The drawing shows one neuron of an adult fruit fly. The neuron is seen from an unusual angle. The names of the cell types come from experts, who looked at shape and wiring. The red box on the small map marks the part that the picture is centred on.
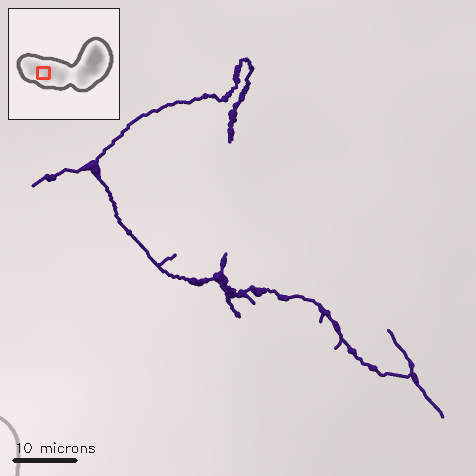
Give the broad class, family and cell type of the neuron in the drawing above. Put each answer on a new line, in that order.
sensory neuron entering the nerve cord
class mechanosensory tactile
SNta35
